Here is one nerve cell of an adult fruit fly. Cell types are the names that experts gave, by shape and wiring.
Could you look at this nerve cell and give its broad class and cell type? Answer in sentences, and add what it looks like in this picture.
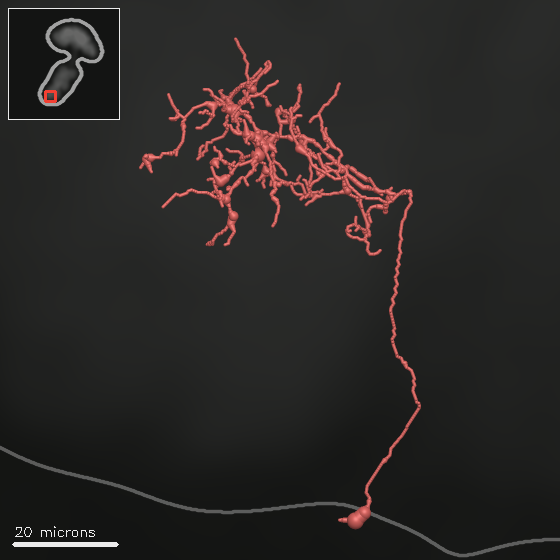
Its broad class is nerve-cord intrinsic neuron. The cell type is INXXX448. It is in the nerve cord and does not reach the brain. By the scale bar it is about 95 microns tall in this view. Dozens of branch ends can be seen.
